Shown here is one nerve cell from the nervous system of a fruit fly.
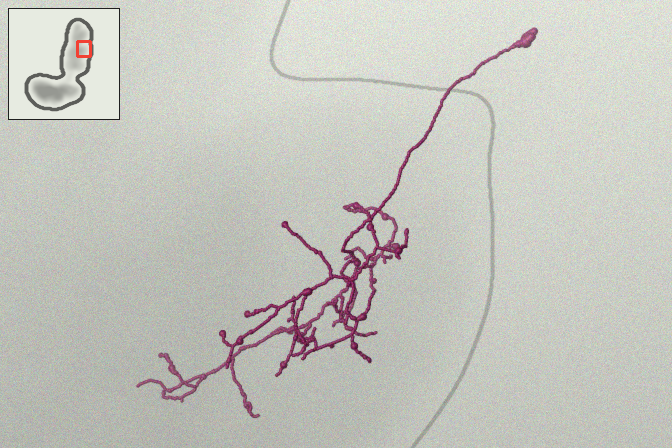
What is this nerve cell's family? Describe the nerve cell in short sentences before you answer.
Its cell body lies at the upper right of the picture. As drawn here it is about as wide as it is tall. It is a nerve-cord intrinsic neuron. Its family is hemilineage 01B.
